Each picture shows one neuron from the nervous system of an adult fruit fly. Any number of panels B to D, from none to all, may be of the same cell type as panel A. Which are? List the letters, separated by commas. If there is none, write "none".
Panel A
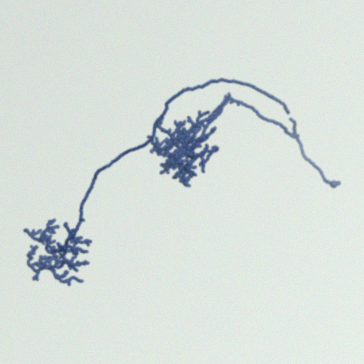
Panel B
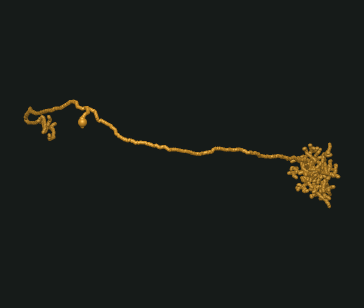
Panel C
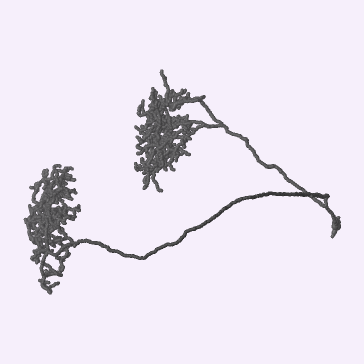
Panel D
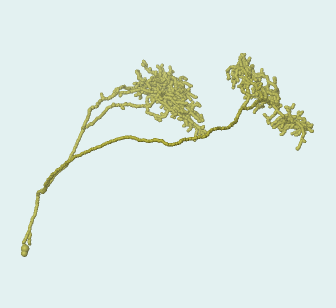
C, D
